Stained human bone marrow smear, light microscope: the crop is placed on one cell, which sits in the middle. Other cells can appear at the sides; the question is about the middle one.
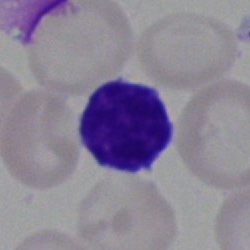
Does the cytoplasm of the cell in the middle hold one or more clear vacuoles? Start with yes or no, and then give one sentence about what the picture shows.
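No. No vacuoles are seen in the cell.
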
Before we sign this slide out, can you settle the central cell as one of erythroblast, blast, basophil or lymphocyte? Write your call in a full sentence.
By type, the central cell of the crop is a lymphocyte.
